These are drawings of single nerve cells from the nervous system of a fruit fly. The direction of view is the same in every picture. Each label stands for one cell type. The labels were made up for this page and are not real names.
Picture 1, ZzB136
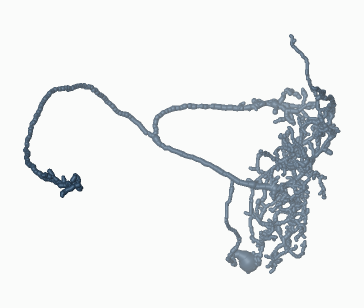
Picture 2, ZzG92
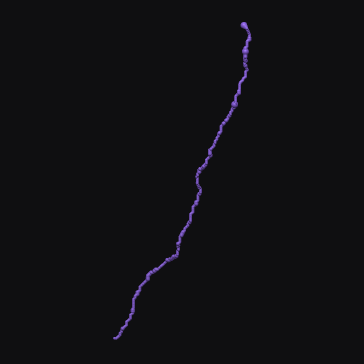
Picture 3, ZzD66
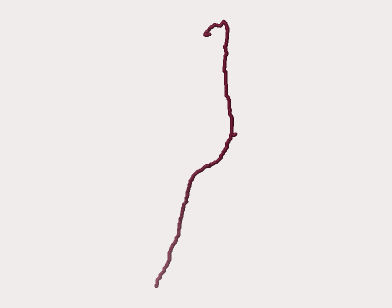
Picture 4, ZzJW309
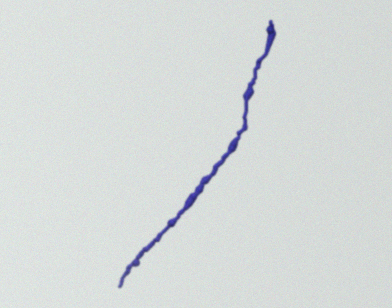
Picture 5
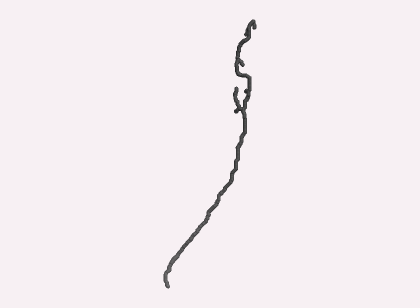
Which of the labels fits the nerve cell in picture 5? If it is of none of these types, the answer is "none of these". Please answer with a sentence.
It belongs to ZzG92.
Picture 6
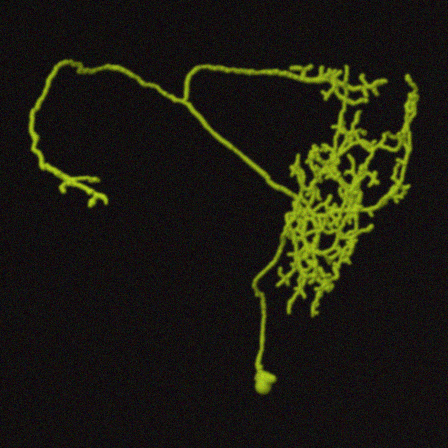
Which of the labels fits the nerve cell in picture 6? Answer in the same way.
It belongs to ZzB136.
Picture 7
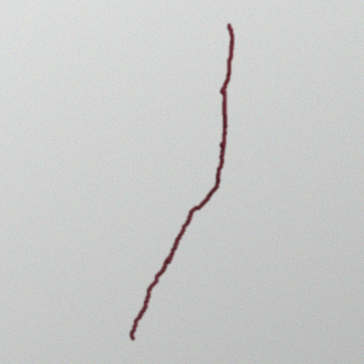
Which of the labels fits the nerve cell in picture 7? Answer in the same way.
It belongs to ZzD66.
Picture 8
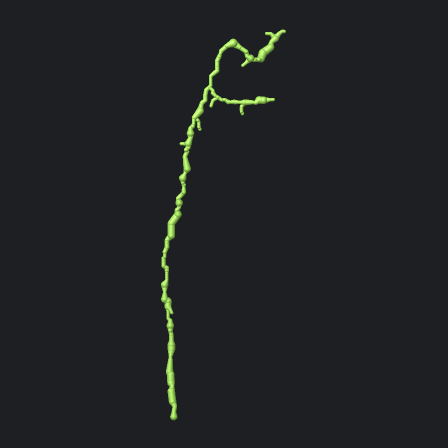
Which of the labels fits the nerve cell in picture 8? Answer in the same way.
It belongs to ZzJW309.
